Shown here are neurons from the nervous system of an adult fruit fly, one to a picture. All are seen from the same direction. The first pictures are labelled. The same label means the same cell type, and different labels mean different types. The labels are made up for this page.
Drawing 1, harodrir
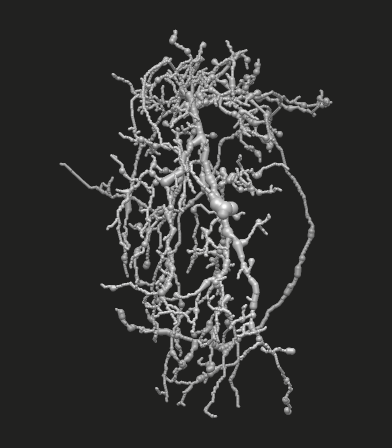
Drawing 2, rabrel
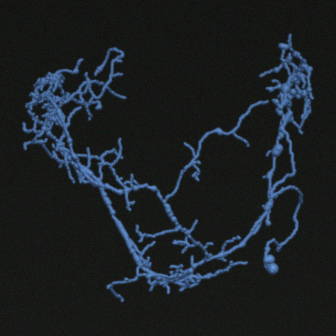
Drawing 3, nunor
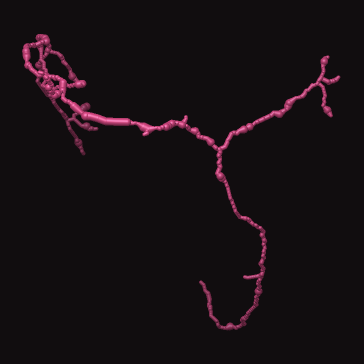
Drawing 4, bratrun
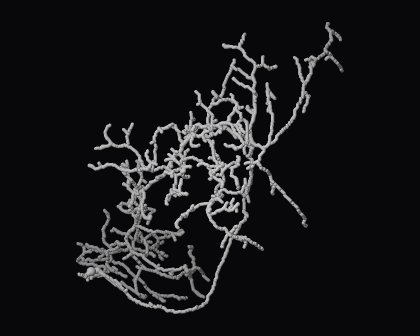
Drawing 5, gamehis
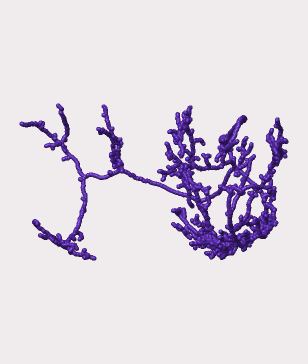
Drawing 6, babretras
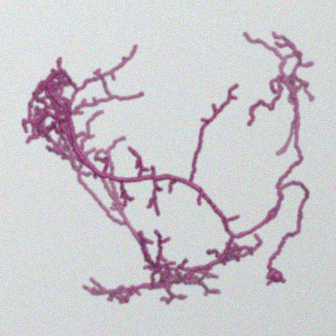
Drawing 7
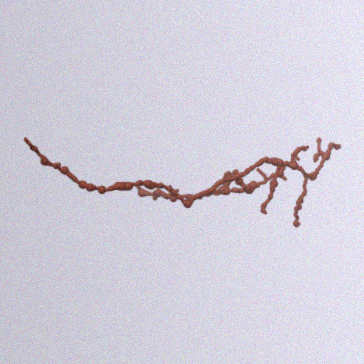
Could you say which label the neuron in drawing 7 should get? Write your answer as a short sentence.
It belongs to nunor.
